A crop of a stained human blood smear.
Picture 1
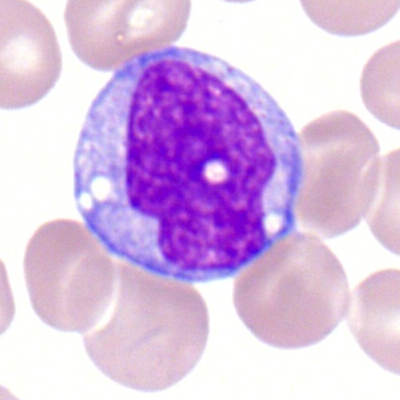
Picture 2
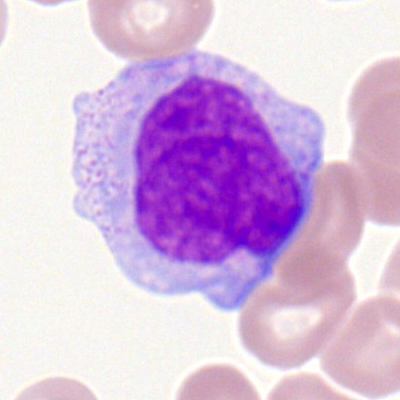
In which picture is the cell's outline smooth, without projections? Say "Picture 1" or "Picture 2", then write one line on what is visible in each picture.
Picture 1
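In picture 1: The cell outline is round and smooth.
In picture 2: The cell's outline is irregular, with small bumps and scalloped edges.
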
